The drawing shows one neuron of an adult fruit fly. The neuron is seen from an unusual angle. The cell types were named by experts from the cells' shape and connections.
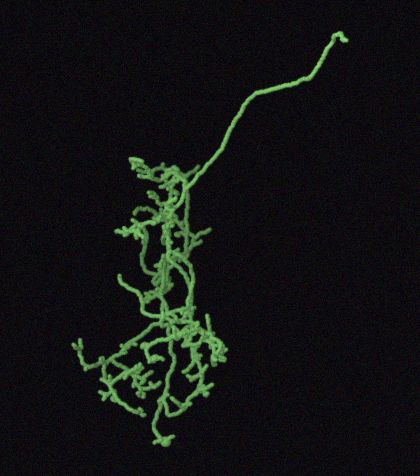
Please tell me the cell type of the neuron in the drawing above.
AVLP212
